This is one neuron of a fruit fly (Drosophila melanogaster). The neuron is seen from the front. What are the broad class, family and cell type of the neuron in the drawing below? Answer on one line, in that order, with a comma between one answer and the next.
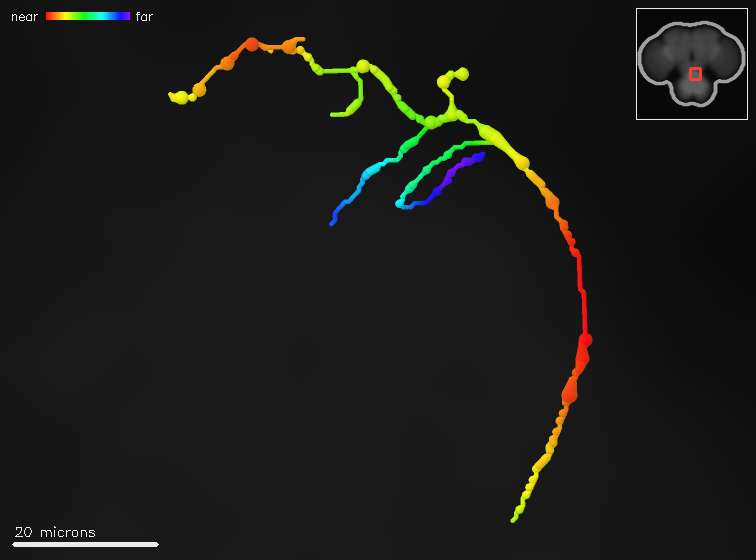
sensory neuron entering the brain, class mechanosensory, BM_MaPa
